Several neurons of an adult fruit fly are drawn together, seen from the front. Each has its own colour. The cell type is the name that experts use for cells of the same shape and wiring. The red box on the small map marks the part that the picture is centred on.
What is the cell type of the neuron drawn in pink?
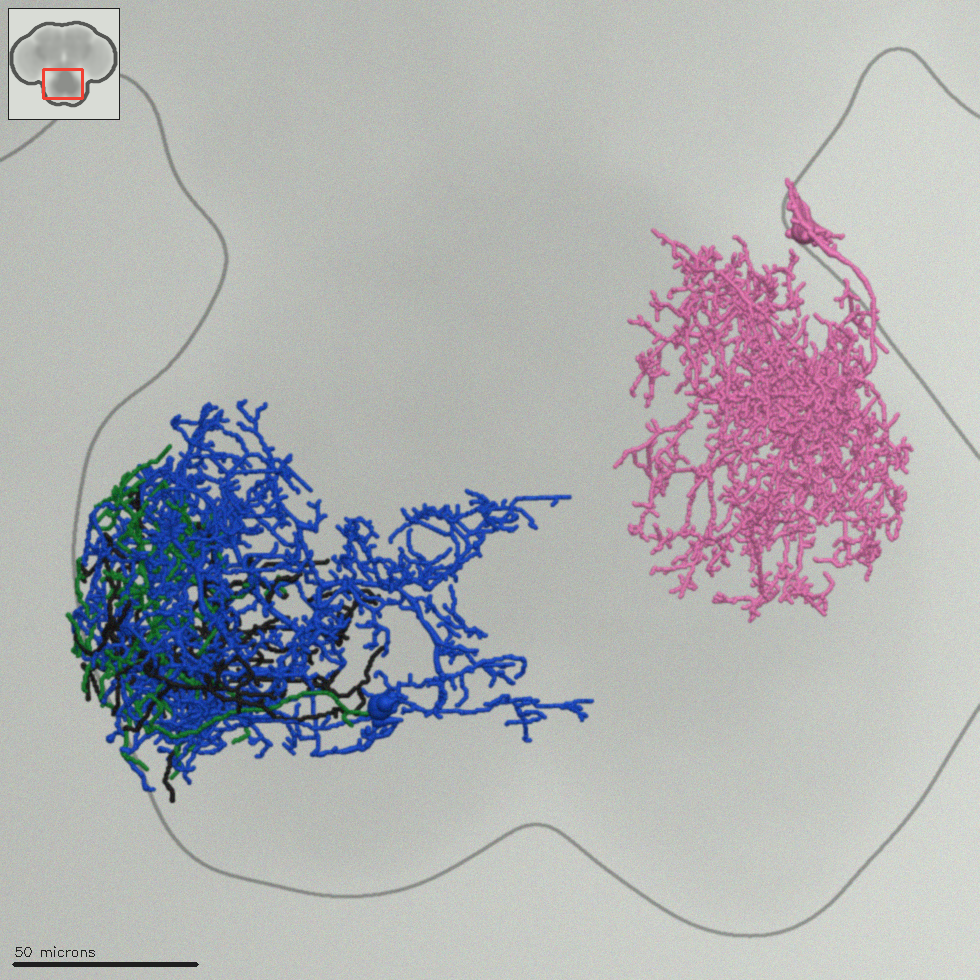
Sternotrochanter MN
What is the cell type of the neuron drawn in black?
IN20A.22A038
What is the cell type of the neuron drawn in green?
IN20A.22A018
